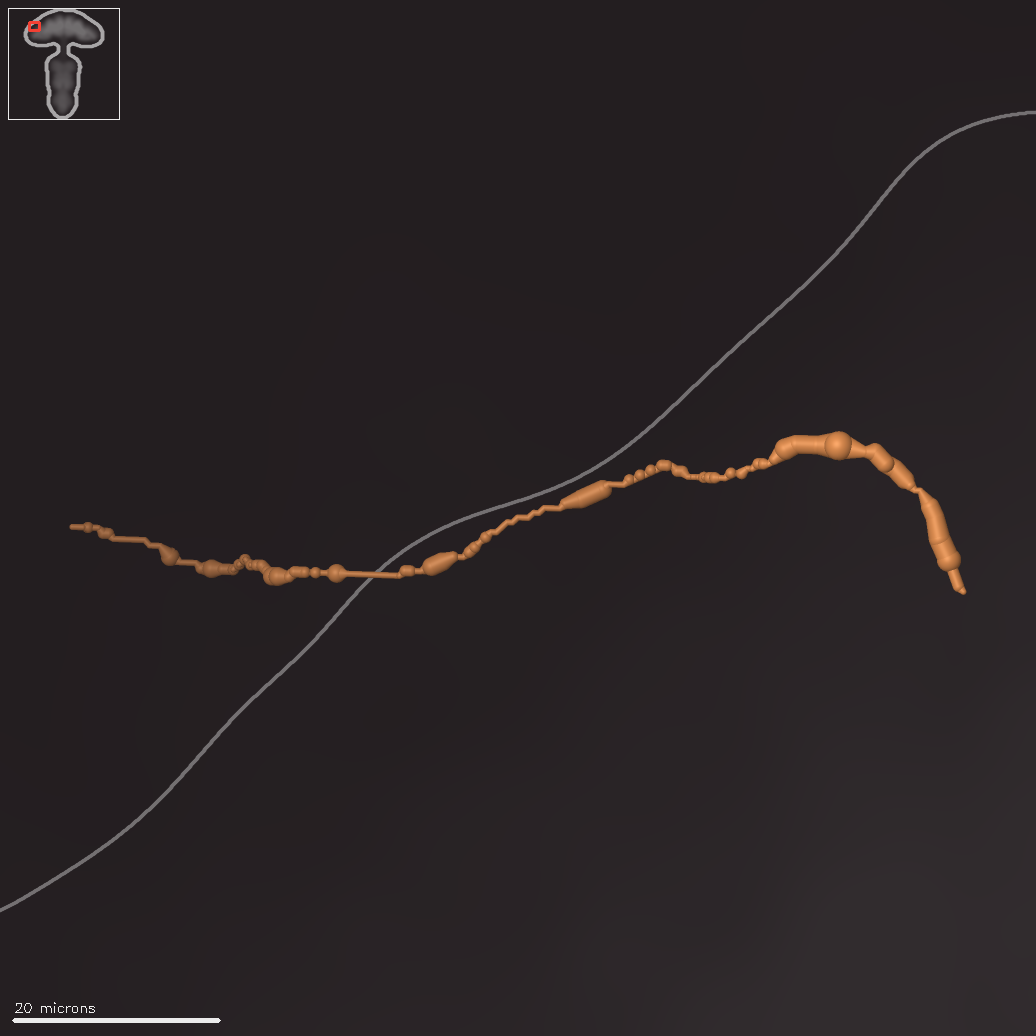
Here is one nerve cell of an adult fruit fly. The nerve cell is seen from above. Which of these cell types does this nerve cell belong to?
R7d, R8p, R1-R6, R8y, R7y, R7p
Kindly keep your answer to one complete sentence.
This nerve cell belongs to the cell type R8p.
